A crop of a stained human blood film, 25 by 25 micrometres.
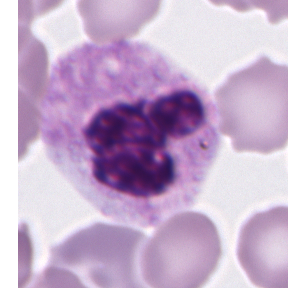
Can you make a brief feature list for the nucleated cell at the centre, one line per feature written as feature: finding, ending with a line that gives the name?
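Outline: roughly round
Nucleus: several lobes joined together
Chromatin: dark purple, coarsely clumped
Granules: fine, lilac, spread through the cytoplasm
Name: segmented neutrophil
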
